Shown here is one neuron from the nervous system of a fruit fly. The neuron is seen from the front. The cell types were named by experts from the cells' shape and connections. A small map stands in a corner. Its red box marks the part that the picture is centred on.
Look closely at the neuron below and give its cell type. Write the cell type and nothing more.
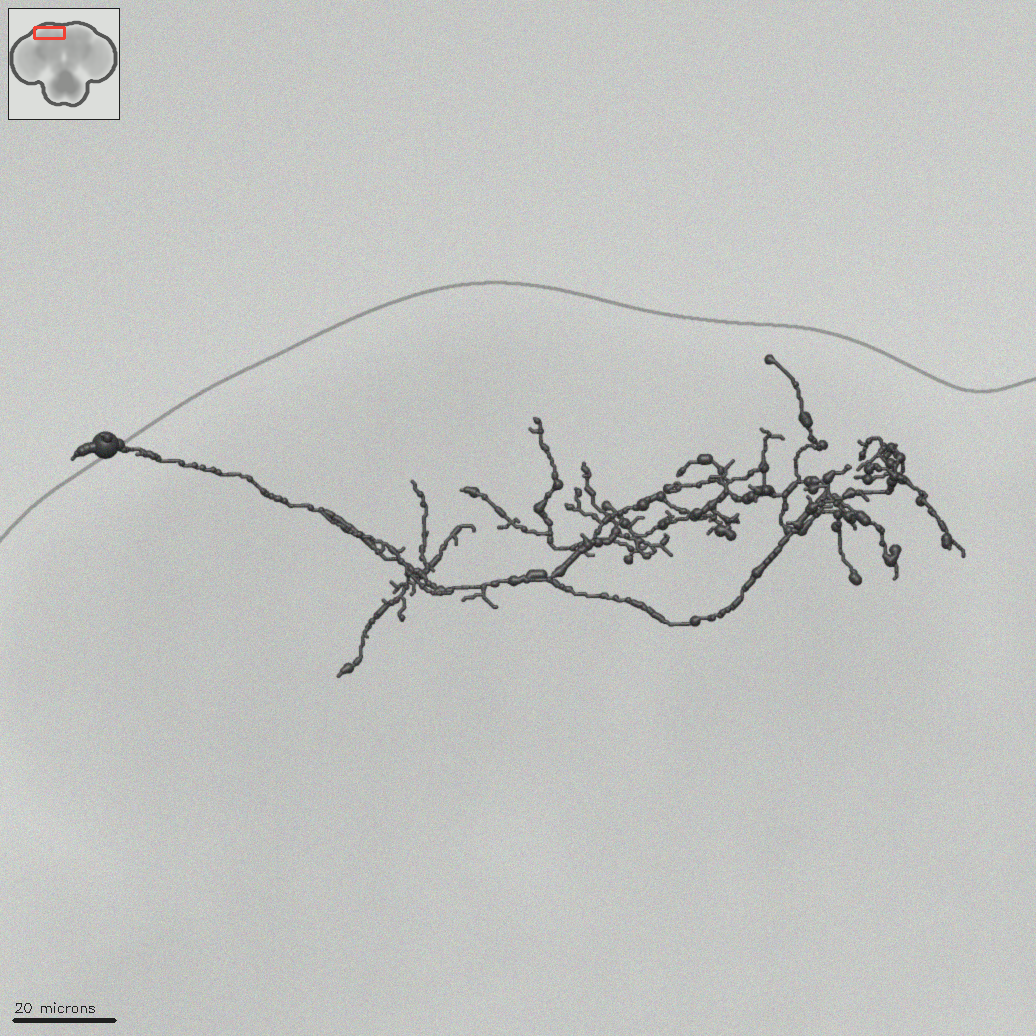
SMP219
